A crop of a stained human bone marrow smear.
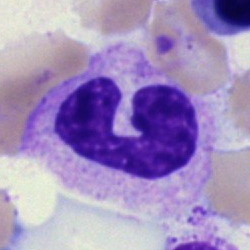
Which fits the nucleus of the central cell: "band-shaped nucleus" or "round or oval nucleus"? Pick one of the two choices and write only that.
Band-shaped nucleus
